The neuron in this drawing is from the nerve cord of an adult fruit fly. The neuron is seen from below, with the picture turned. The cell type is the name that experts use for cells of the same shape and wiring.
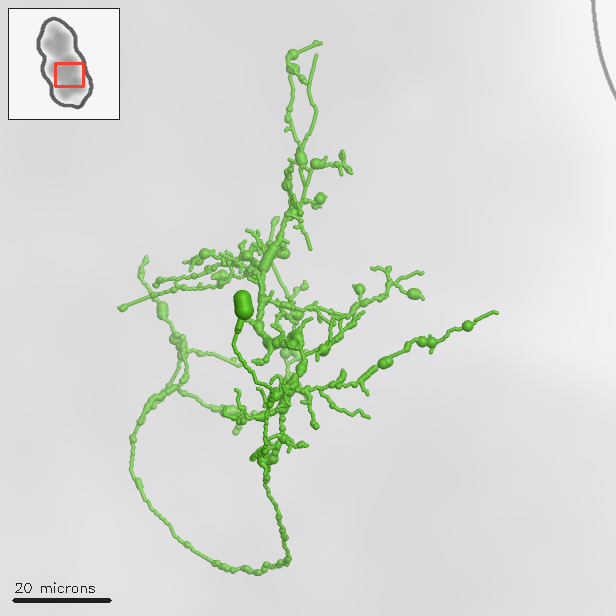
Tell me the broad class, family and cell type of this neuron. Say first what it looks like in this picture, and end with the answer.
From top to bottom in the picture it spans about 110 microns. The picture shows dozens of branch ends. It is a nerve-cord intrinsic neuron. Its family is hemilineage 06B. It is of cell type IN06B080.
